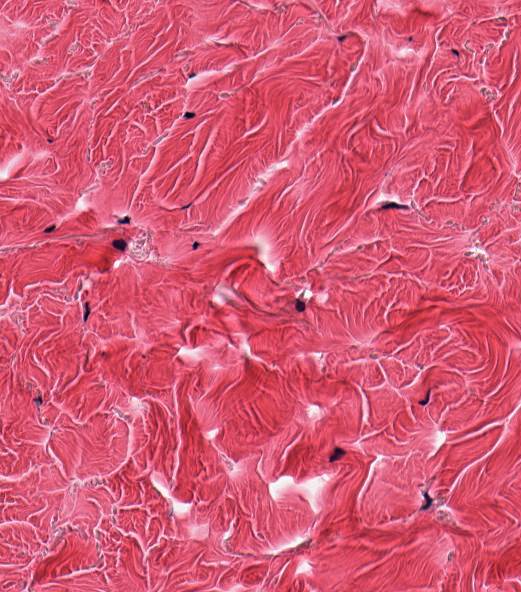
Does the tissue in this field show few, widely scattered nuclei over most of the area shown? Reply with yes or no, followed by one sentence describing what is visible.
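Yes. Cells are sparse, with only a few scattered nuclei lying between the bundles across the field.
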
